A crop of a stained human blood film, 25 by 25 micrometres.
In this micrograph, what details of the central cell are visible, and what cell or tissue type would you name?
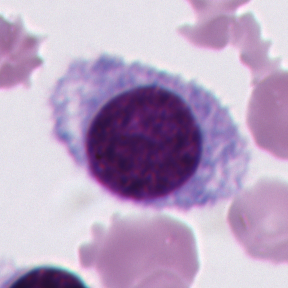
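Working from the outside in, the border is ragged, with many fine hair-like projections all around. The cell measures about 18 by 12 micrometres. Its nucleus is round in outline, about 10 micrometres across, and fills about 50% of the cell's area. The nucleus sits low, nearly touching the lower border of the cell. Throughout the nucleus the chromatin is dense and dark purple. Last, the cytoplasm has a fine, wispy texture without distinct coarse granules. This is a hairy cell.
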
